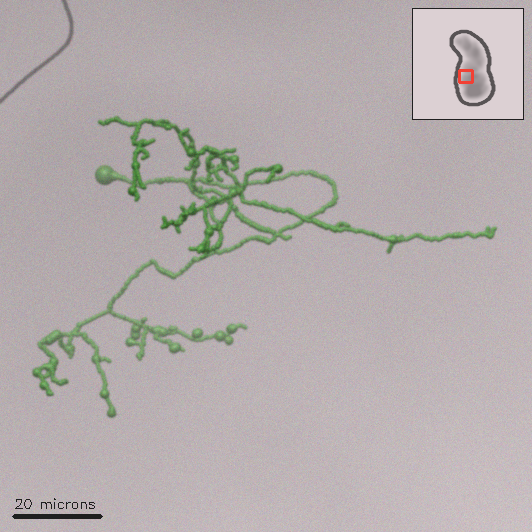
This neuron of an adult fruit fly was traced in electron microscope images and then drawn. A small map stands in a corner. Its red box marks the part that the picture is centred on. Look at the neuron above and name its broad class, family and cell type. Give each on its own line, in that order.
central-brain intrinsic neuron
hemilineage LHl1
CB3036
